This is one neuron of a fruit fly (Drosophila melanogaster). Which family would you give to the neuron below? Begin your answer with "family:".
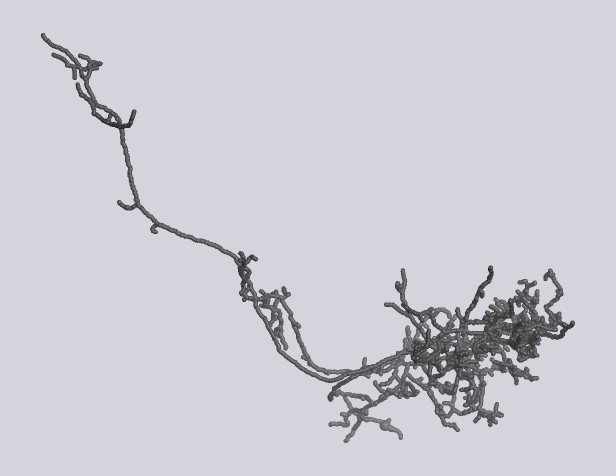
family: hemilineage VLPd1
